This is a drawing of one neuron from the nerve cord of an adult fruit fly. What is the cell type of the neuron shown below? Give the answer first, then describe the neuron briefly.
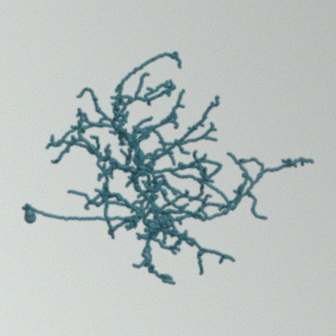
Its cell type is IN20A.22A018. This is a nerve-cord intrinsic neuron. The picture shows dozens of branch ends. In this view it is wider than it is tall.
